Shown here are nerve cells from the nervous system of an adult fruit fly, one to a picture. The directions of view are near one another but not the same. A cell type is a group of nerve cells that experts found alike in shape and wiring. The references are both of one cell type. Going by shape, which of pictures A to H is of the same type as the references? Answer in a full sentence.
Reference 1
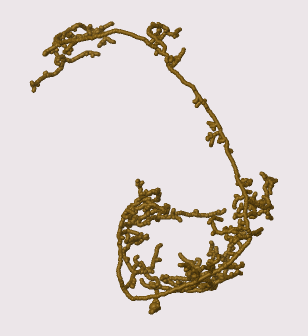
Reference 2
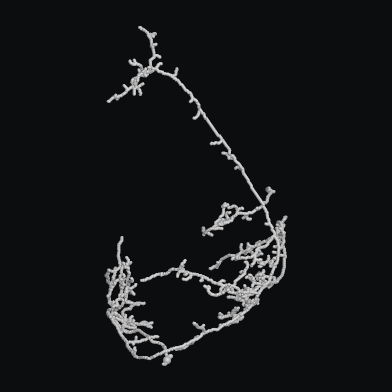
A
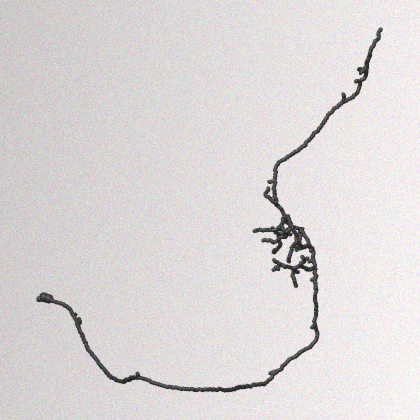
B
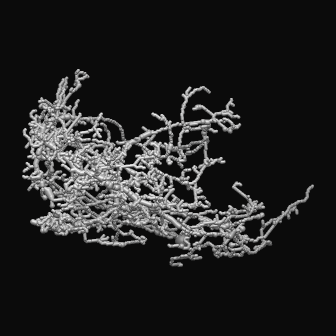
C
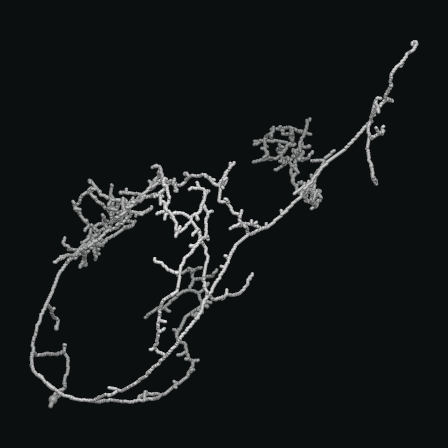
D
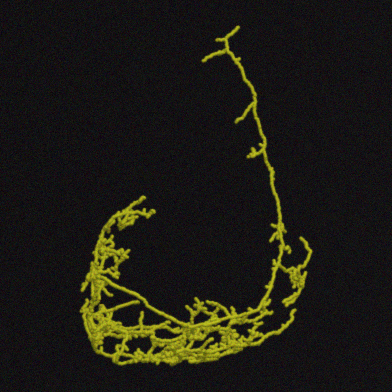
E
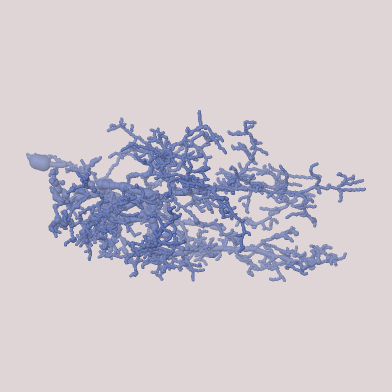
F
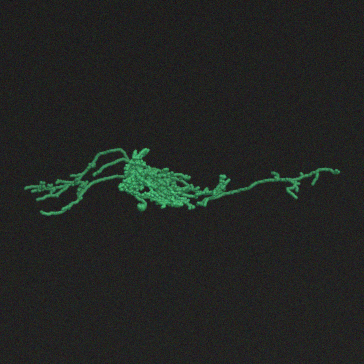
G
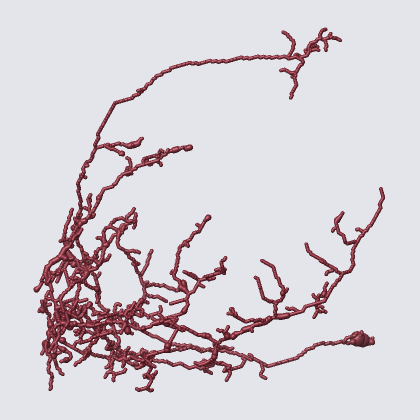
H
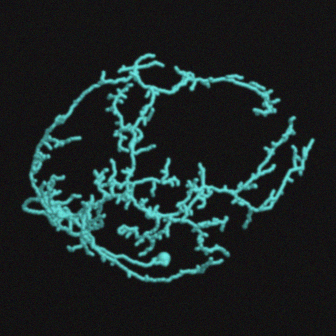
Picture D is of the same cell type.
